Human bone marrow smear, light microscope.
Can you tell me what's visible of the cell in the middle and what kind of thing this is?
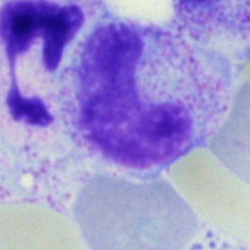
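Let me start with the outline: roughly round, and the edge is smooth. The nucleus is bent into a curve, its indented side toward the upper right. Its chromatin is deep purple, mottled and clumped. I can't make out any nucleoli. So this is a band neutrophil.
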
